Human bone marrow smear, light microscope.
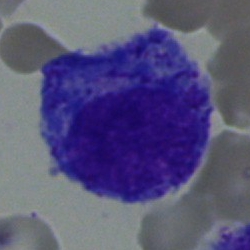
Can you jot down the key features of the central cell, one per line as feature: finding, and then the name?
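Outline: roughly round, finely ragged and frayed edge, most obvious along top and left
Chromatin: dense dark purple
Cytoplasm: deep blue, broader band on the upper left side
Granules: small, dark purple, scattered through the cytoplasm
Name: promyelocyte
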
